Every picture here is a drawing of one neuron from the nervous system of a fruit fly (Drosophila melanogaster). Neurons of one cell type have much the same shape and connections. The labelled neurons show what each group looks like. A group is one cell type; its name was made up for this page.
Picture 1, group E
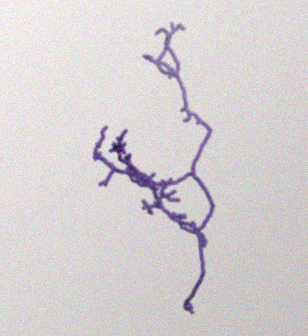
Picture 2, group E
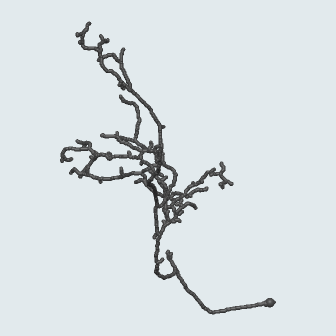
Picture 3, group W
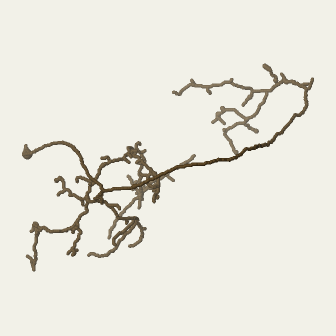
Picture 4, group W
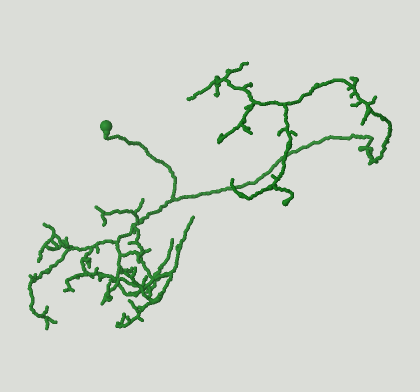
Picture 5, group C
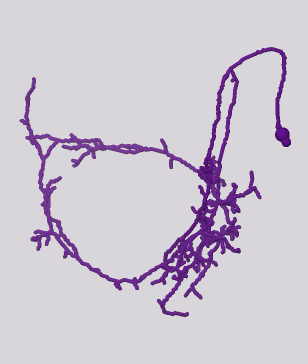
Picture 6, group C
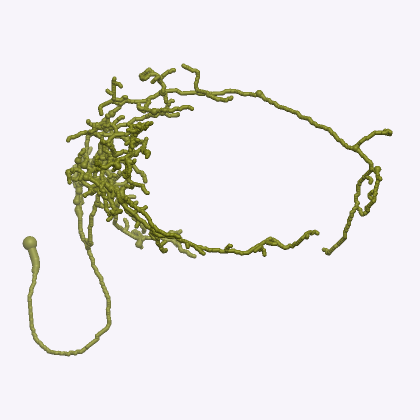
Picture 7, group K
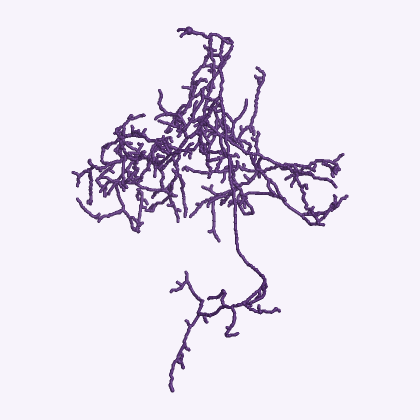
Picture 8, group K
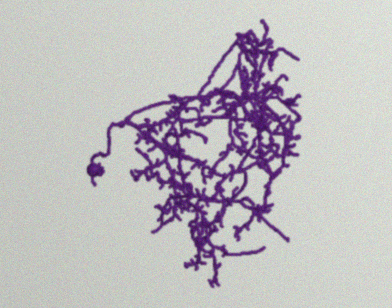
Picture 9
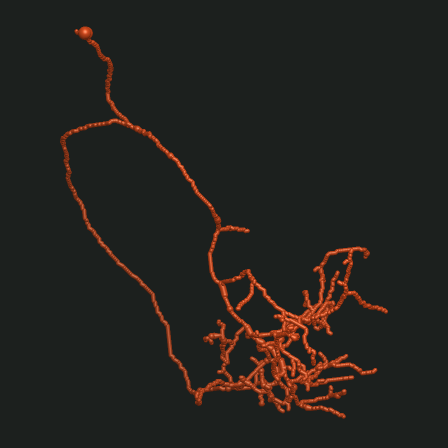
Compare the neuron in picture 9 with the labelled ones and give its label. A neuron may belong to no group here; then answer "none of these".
none of these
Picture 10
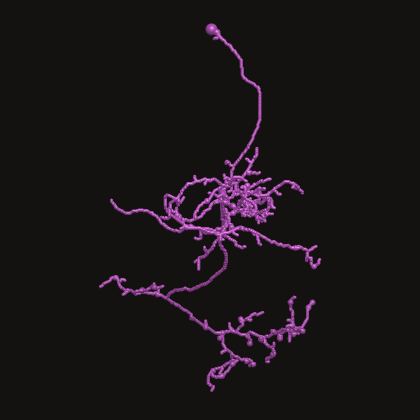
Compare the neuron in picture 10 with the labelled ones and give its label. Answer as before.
none of these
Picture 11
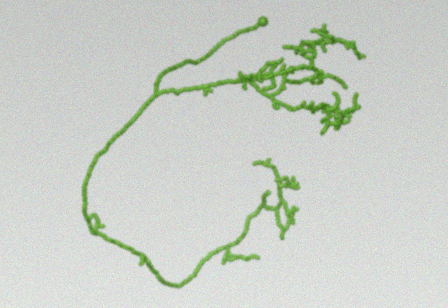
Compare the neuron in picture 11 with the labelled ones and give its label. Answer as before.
group W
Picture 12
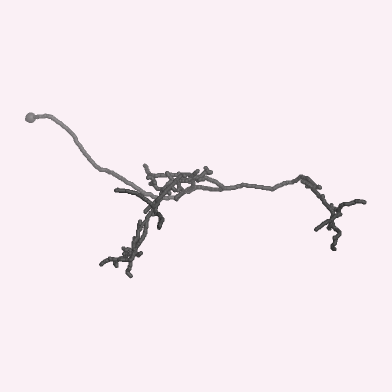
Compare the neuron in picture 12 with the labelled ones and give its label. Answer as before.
group E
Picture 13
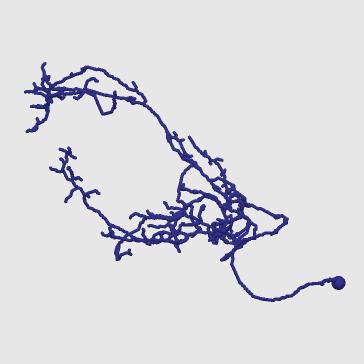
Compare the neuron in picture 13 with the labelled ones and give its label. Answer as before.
group C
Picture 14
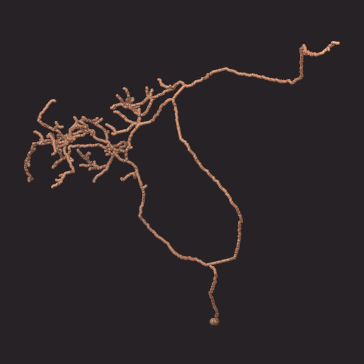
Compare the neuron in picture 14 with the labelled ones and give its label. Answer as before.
none of these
